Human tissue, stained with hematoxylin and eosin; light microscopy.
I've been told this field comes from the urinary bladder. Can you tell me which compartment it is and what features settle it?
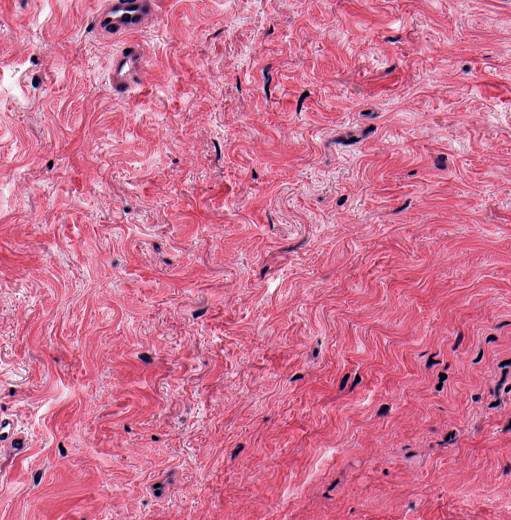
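This is loose connective tissue. Notice that its nuclei are sparse and lie singly among the collagen, most of them small, dark and thin, elongated or wavy like those of fibroblasts.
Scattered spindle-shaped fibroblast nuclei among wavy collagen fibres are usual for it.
The pink collagen bundles are densely packed throughout and interlace in many directions rather than running parallel.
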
